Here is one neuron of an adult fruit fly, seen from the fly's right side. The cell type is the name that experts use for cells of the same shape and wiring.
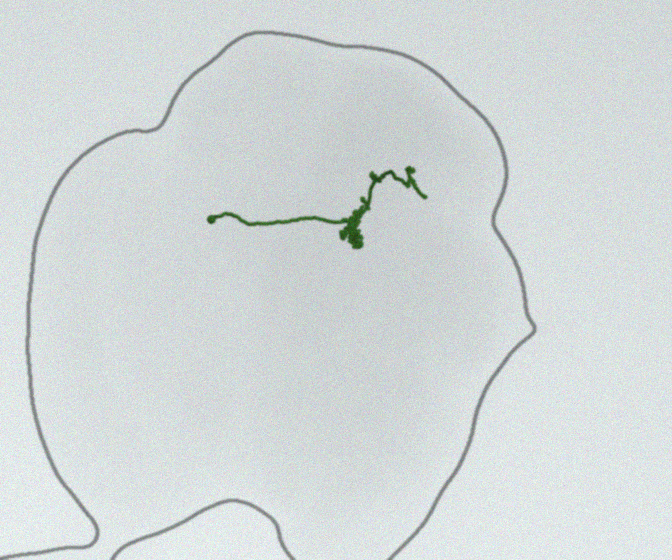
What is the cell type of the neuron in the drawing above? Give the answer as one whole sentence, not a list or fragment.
The single neuron here is of type FC1C_a.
